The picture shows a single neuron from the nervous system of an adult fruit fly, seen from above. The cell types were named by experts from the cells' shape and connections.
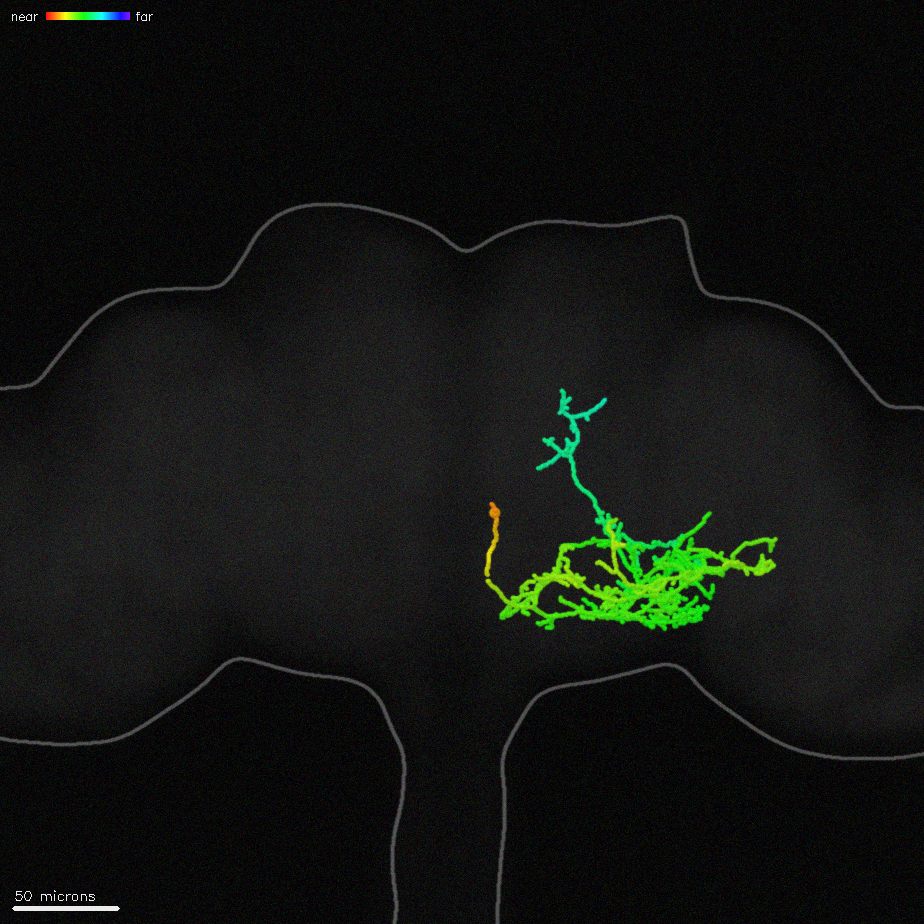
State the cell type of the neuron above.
PLP141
